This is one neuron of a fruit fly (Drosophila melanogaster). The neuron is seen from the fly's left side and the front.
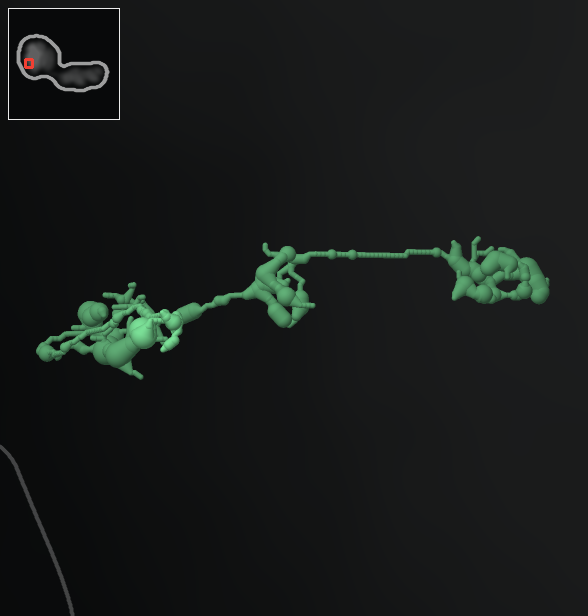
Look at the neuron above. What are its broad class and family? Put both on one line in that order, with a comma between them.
optic-lobe intrinsic neuron, Mi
